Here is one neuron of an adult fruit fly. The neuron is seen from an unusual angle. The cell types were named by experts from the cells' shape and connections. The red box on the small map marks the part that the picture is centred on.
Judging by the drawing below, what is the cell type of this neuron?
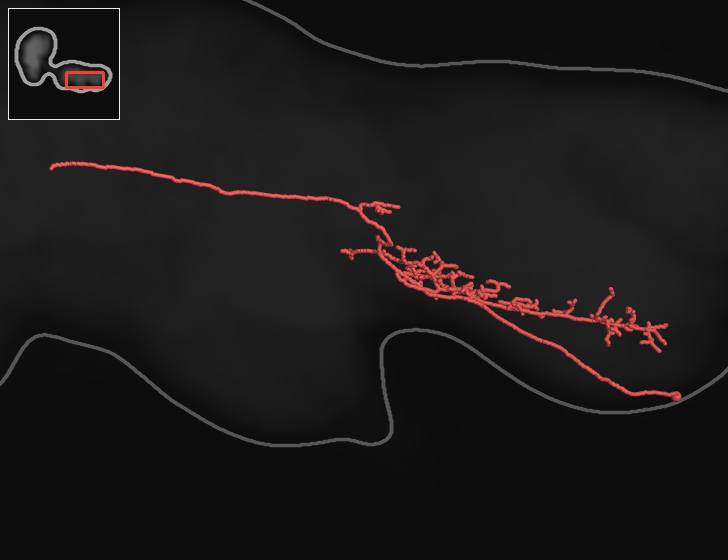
IN10B055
